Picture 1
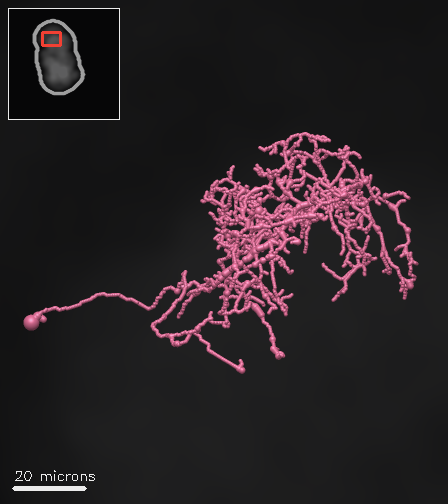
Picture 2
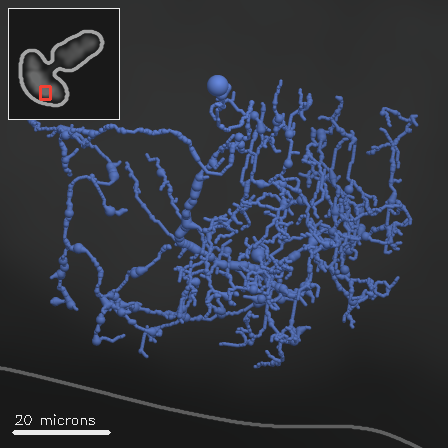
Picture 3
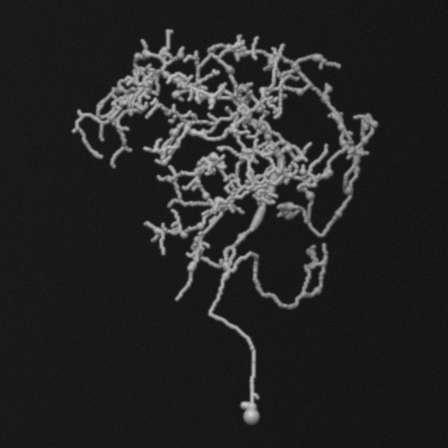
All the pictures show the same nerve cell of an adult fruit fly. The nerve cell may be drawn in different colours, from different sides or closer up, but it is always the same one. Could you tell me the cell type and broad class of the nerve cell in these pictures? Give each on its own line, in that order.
AVLP373
central-brain intrinsic neuron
